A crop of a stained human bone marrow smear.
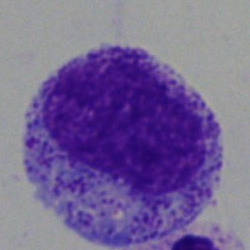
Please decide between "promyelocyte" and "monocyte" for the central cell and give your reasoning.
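That's a promyelocyte. What settles it is the many coarse dark purple granules filling its pale greyish blue cytoplasm.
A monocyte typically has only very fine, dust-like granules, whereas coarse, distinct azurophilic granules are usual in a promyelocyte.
Some of those granules also lie over the edges of the nucleus. The nucleus itself sits toward the top, with most of the cytoplasm below it.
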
